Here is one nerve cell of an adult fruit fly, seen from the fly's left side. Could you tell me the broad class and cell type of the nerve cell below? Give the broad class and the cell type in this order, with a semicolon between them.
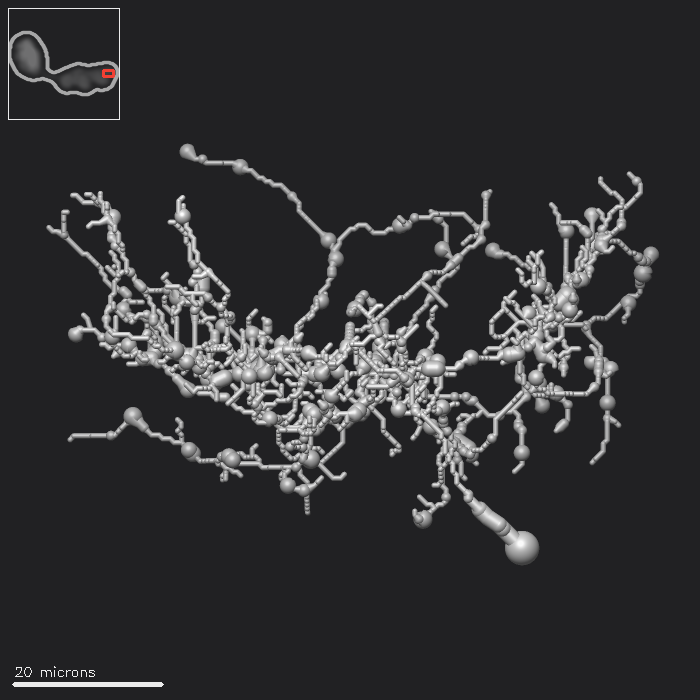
nerve-cord intrinsic neuron; INXXX381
